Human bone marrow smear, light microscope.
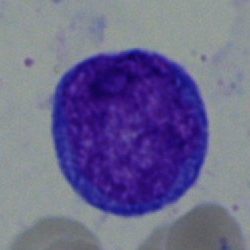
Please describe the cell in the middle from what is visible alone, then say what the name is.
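Let's start with the outline: it's round and smooth. Now look at the chromatin, finely granular and fairly evenly spread. Around the nucleus the cytoplasm forms only a thin rim, and it stains a deep blue. What you're looking at is a blast.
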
